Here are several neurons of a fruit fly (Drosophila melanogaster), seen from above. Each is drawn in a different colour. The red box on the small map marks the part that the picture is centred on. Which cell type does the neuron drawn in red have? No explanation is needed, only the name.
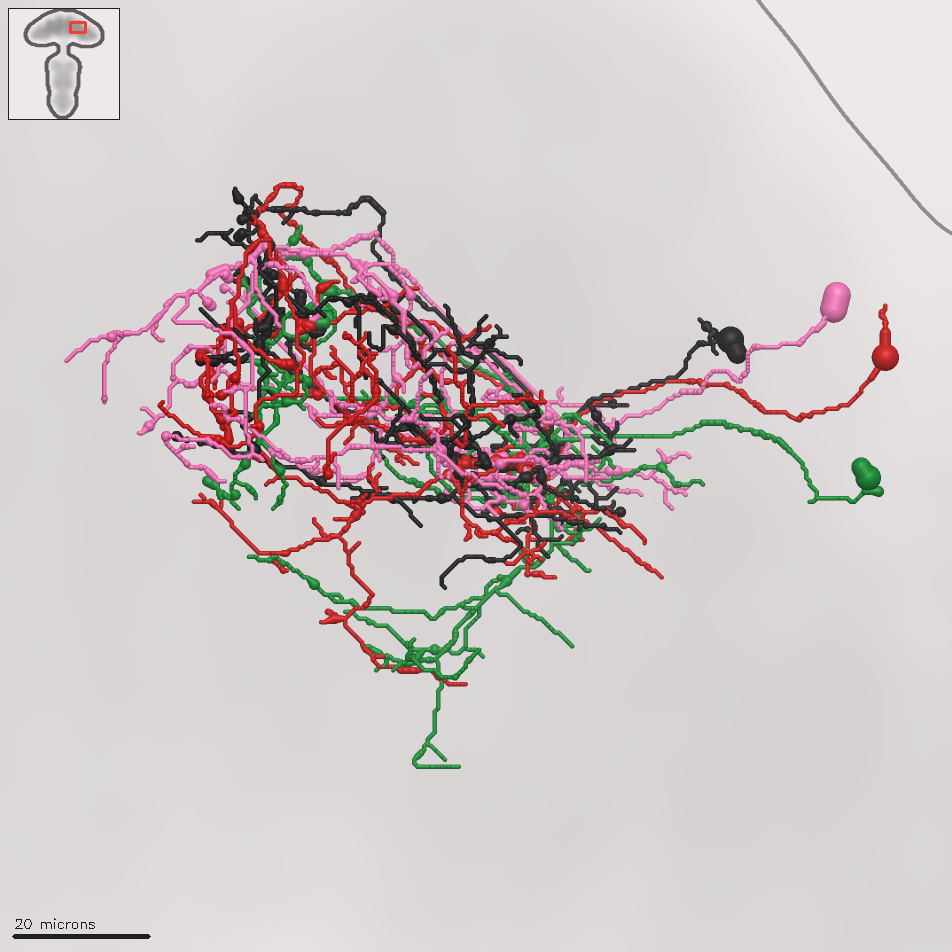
SLP043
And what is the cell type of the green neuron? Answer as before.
LHAD1f4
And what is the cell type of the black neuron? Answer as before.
SLP042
